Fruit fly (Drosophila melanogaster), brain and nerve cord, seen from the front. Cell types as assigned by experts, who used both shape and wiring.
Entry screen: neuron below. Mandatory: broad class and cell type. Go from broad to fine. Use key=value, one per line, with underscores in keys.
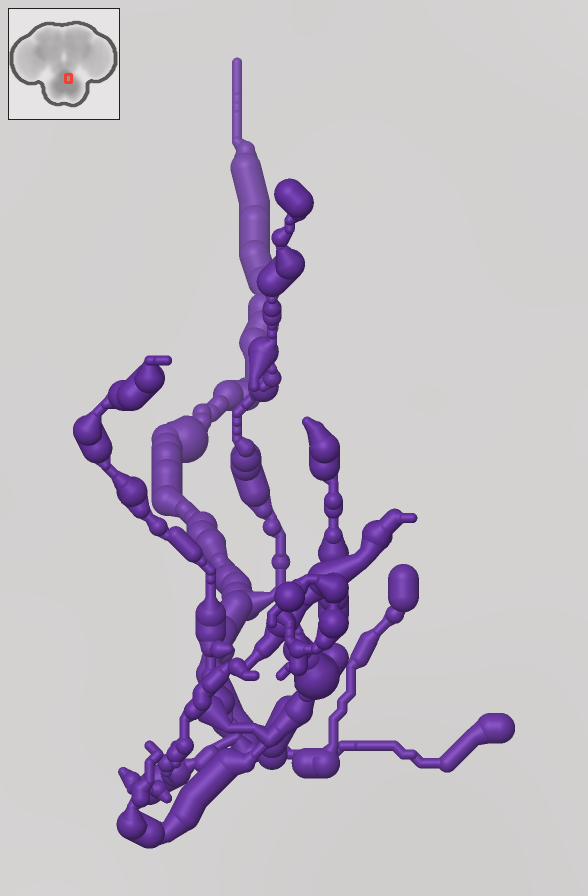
broad_class=sensory neuron entering the nerve cord
cell_type=SNxx23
